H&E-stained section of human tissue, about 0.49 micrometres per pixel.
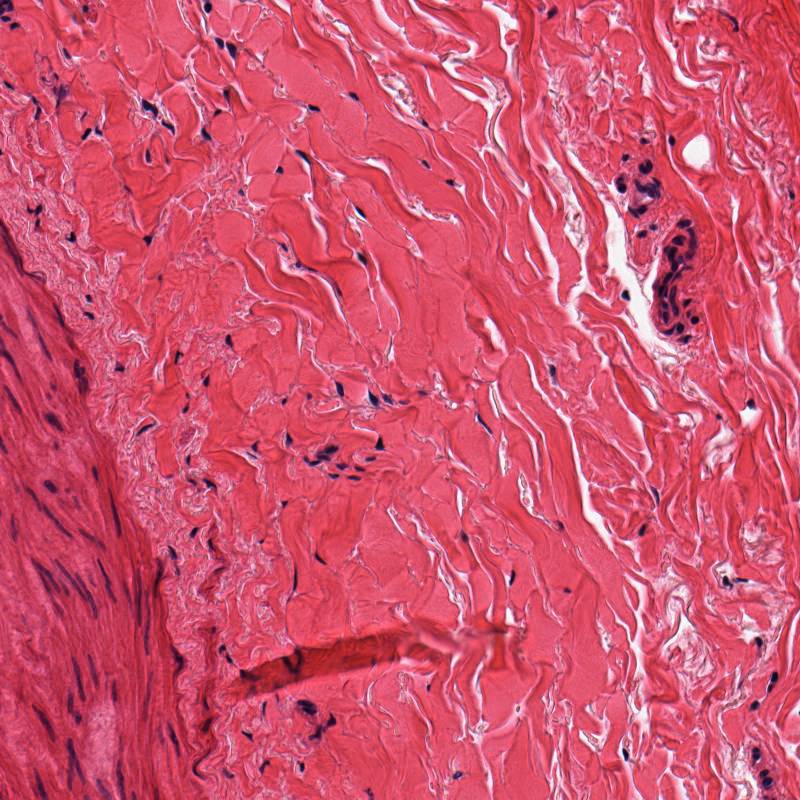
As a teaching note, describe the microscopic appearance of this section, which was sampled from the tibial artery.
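Dense, wavy, pink-staining collagen bundles occupy most of the field, running obliquely from the upper left toward the lower right. A band of smooth muscle lies along the left edge, its elongated, cigar-shaped nuclei aligned along its length. In the upper right is a small cluster of closely packed, dark purple nuclei. An elongated, darker red streak lies roughly horizontally in the lower middle.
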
